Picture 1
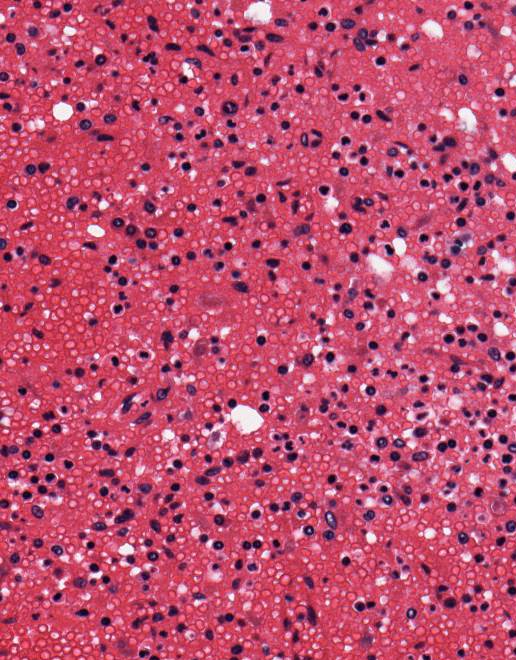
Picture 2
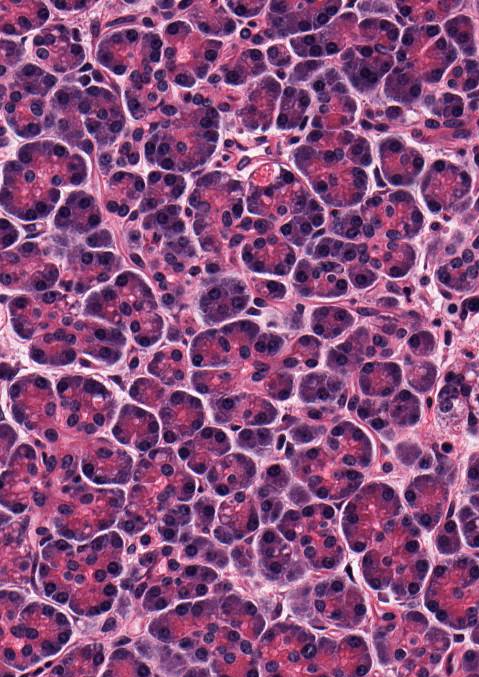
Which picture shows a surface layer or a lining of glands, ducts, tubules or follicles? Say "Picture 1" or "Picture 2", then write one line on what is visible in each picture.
Picture 2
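Picture 1: No epithelium or glands are present anywhere in the field.
Picture 2: Closely packed rounded acini of epithelial cells fill the whole field.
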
